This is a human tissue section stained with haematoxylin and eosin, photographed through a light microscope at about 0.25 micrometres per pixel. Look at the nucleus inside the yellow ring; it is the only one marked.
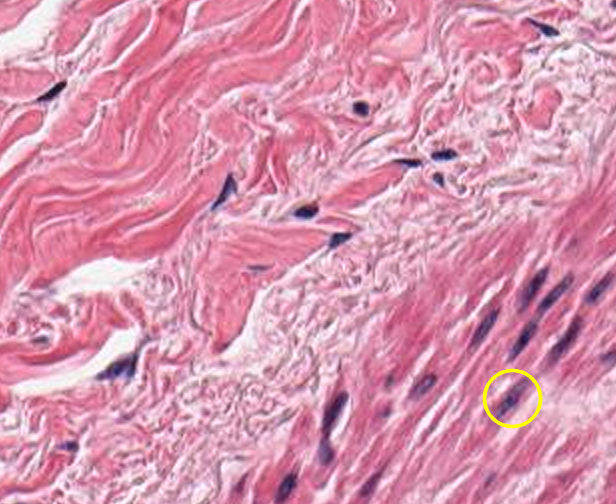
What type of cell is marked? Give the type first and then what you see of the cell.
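The marked cell is a smooth muscle cell. Its nucleus is about as dark as, and no larger than, the other elongated nuclei close by. The cytoplasm around it is pink and finely streaked along the same diagonal, with no clear outline separating it from neighbouring cells. It lies in a band of closely packed, parallel elongated cells, below and to the right of the looser, wavy pink fibres.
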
